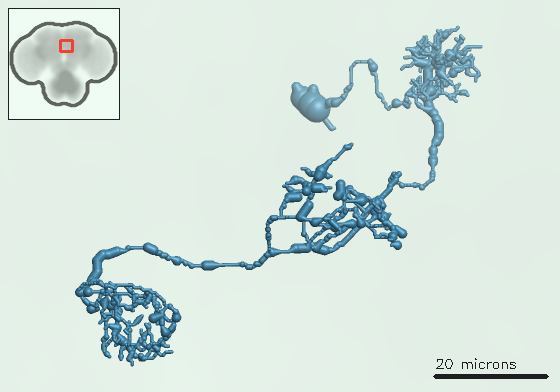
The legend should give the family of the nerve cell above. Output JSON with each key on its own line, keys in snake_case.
{
 "family": "class CX"
}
